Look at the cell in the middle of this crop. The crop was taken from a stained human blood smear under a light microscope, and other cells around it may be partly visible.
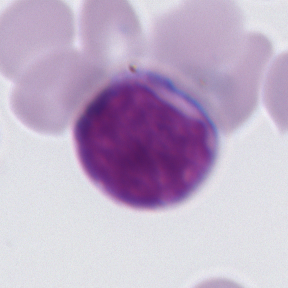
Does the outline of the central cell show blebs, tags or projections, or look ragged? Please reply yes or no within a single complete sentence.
No, the cell's outline is smooth, without projections.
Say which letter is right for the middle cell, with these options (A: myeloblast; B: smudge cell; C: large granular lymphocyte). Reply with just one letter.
C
